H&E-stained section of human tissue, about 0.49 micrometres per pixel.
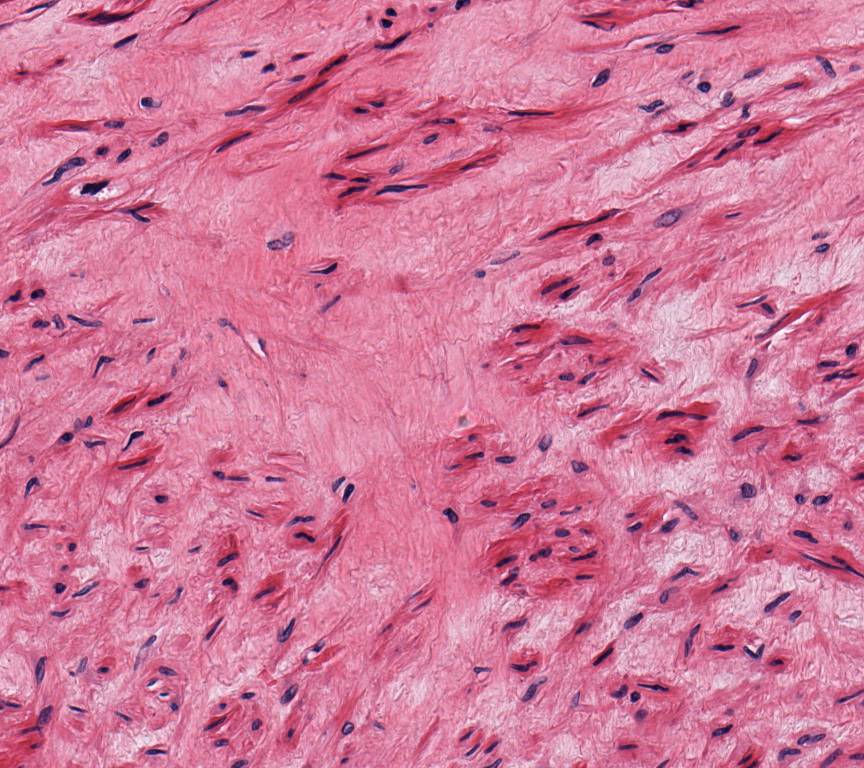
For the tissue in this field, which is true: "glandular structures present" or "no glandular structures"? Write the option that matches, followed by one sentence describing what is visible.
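No glandular structures. No epithelium or glands are present anywhere in the field.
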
